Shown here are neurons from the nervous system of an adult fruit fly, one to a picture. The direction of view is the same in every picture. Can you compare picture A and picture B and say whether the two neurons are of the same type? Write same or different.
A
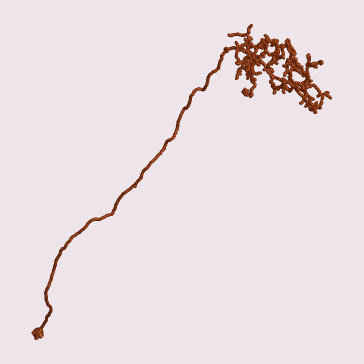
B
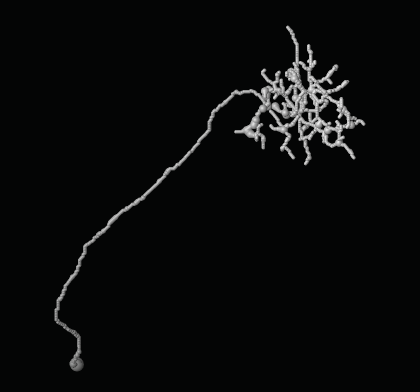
same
